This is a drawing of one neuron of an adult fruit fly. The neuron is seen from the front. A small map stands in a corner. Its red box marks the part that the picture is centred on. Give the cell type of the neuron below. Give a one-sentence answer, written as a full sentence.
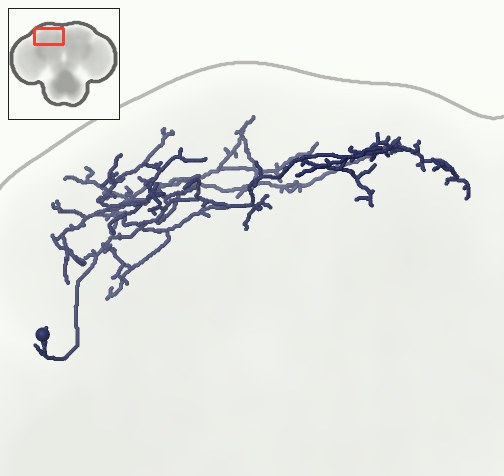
By type, the neuron is SLP099.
